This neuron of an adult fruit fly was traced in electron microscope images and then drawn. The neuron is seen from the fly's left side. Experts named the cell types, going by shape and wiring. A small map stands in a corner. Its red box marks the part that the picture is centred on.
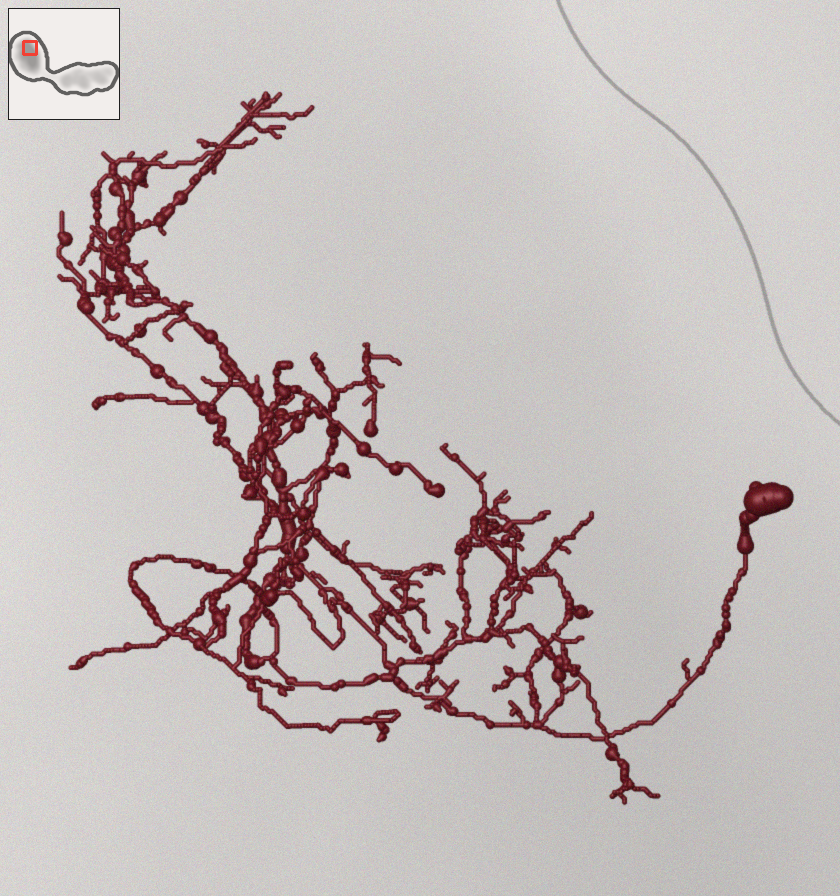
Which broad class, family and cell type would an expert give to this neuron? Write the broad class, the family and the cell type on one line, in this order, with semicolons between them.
central-brain intrinsic neuron; hemilineage DL1_ventral; CL272_a1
